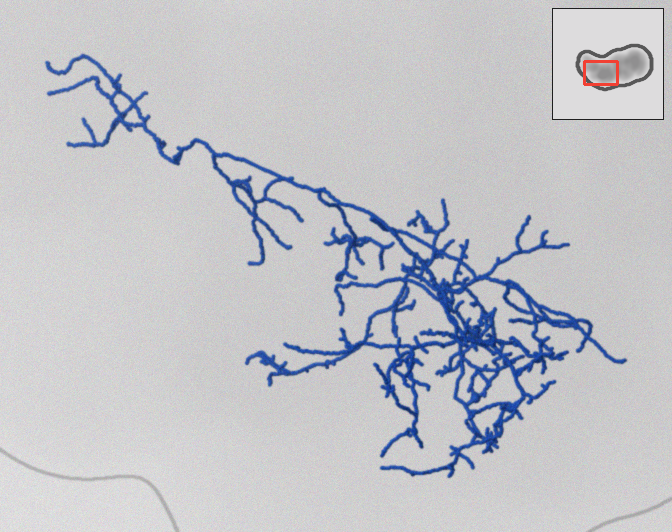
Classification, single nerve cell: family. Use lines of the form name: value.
family: hemilineage 12A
